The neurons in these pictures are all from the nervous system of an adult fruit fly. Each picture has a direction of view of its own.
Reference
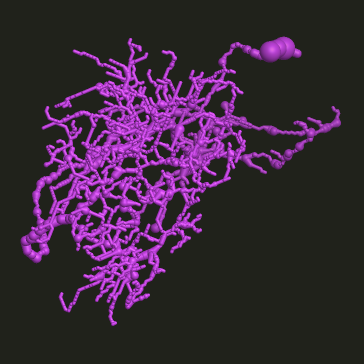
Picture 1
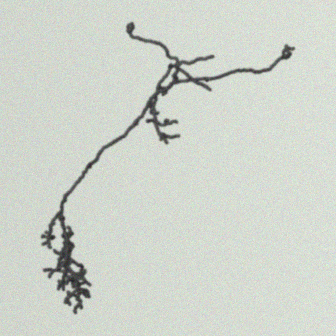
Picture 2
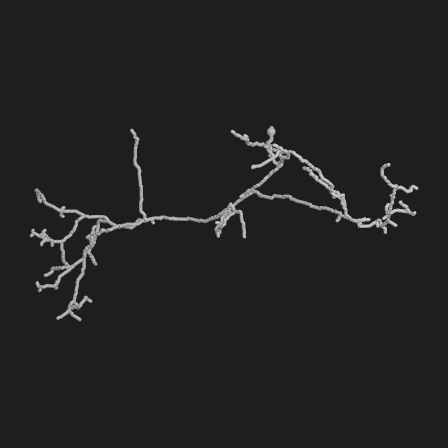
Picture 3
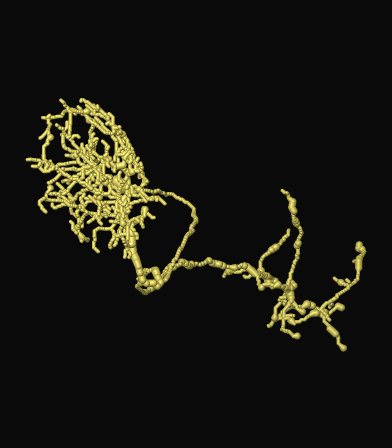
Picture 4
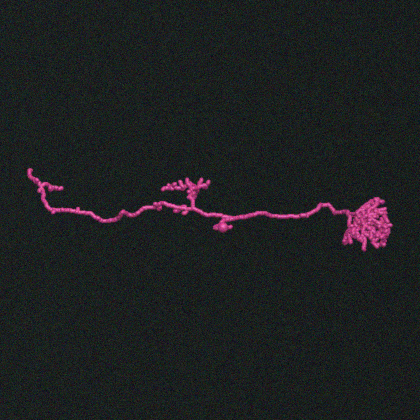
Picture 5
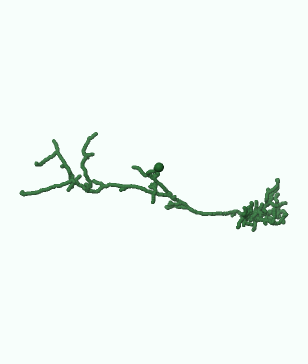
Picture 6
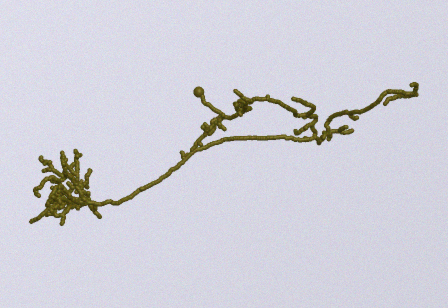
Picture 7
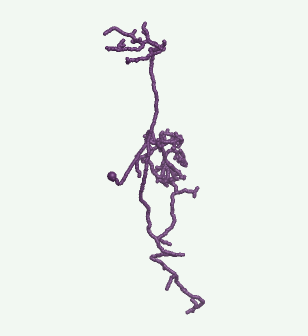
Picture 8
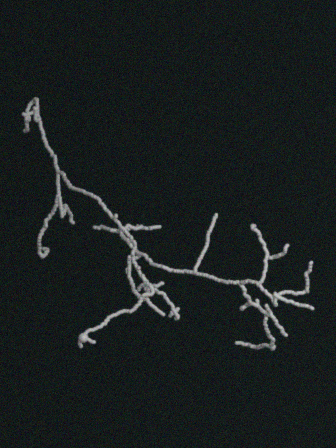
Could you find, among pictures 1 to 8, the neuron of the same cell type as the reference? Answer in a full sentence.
The neuron in picture 3 is of the same cell type.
